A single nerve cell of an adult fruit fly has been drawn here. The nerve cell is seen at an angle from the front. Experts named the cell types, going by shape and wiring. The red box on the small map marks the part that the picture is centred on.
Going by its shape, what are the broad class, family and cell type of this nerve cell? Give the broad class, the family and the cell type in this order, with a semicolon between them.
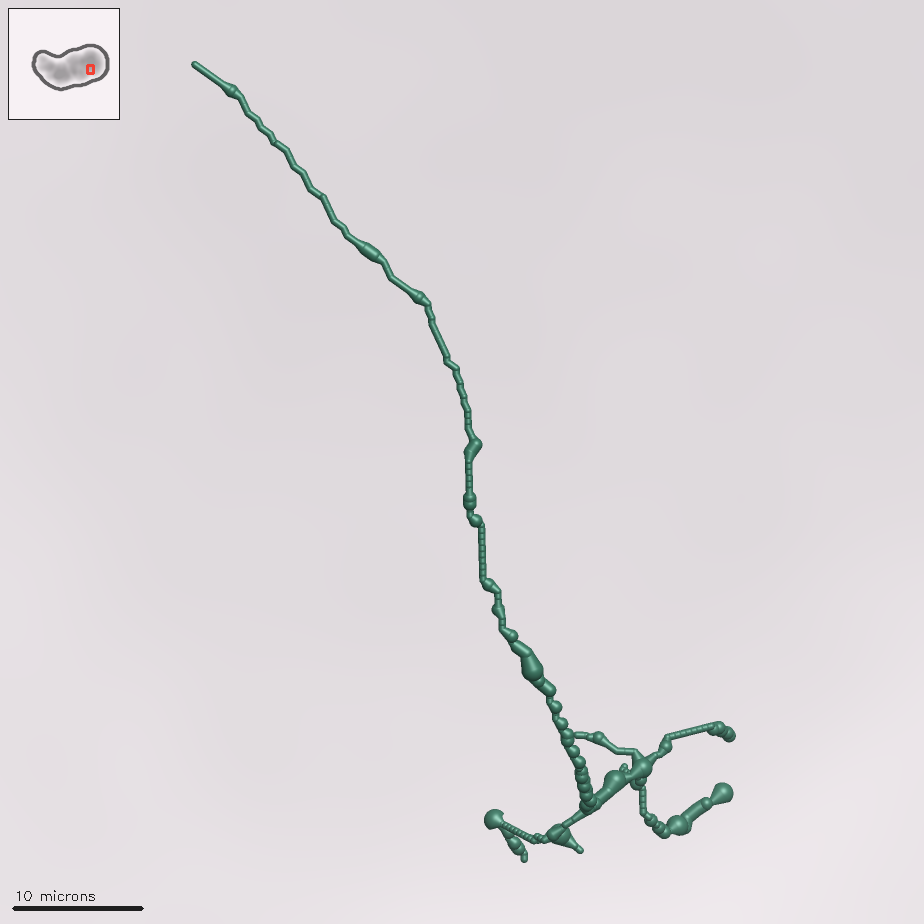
sensory neuron entering the brain; class olfactory; ORN_VA3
